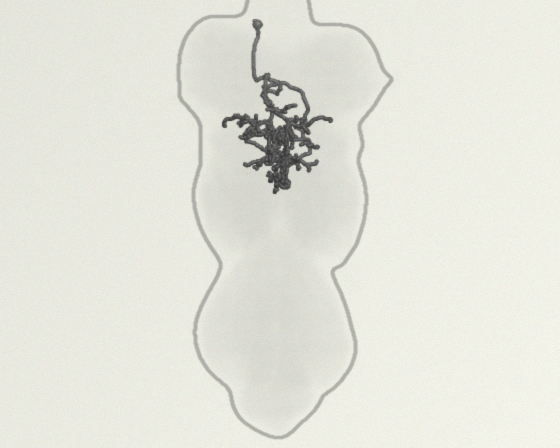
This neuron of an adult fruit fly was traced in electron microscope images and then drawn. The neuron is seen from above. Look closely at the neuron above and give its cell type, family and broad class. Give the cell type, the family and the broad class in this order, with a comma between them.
IN07B030, hemilineage 07B, nerve-cord intrinsic neuron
